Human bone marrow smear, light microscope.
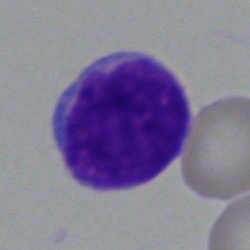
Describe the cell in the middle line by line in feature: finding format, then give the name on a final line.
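Outline: round to slightly oval, and smooth, I'd say
Cytoplasm: only a thin rim, mostly along the left edge
Vacuoles: none that I can see
Focus: the picture is slightly out of focus
Name: blast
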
